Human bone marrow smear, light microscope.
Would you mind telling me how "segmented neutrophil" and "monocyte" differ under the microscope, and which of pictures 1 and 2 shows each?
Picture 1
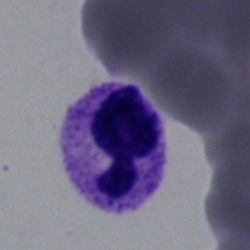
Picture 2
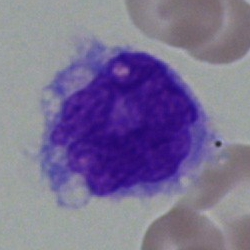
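So, picture 1 is the segmented neutrophil, and picture 2 is the monocyte. In picture 1 the nucleus has two lobes joined by a narrow waist, with the upper lobe larger than the lower one. In picture 2, by contrast, the nucleus is irregular and folded, and it fills most of the cell.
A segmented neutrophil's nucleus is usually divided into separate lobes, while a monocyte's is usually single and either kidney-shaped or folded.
Both nuclei have clumped chromatin: in picture 1 it is dark and densely clumped throughout, while in picture 2 it stains deep purple with paler patches between the clumps. Picture 1 also has a smooth oval outline, taller than it is wide. Picture 2 has a small pale pink spot near the top of the nucleus, and small bubble-like blebs of cytoplasm project from its lower left edge.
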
